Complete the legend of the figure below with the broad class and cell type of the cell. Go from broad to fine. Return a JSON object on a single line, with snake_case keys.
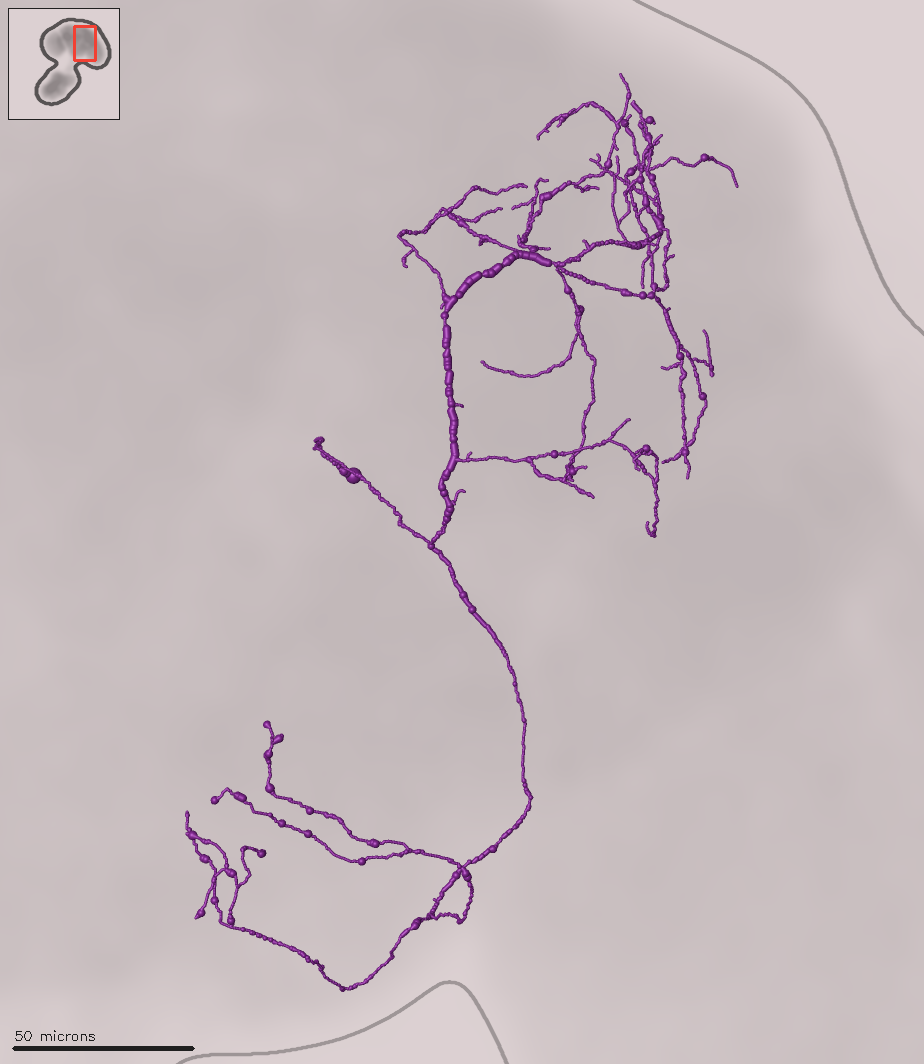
{"broad_class": "central-brain intrinsic neuron", "cell_type": "SCL001m"}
